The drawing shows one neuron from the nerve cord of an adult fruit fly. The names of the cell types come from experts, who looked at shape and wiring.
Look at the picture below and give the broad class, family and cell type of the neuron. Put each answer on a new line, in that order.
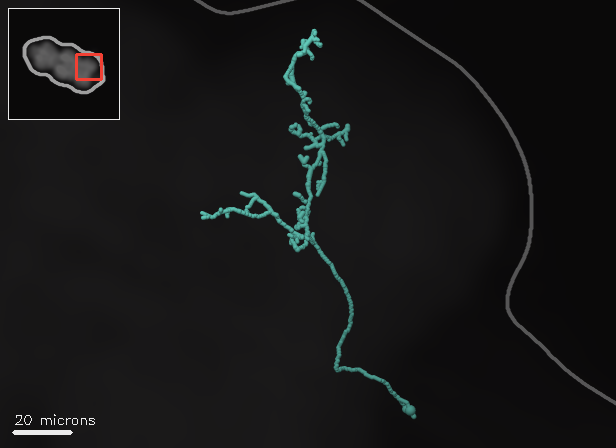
nerve-cord intrinsic neuron
hemilineage 14A
IN14A096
